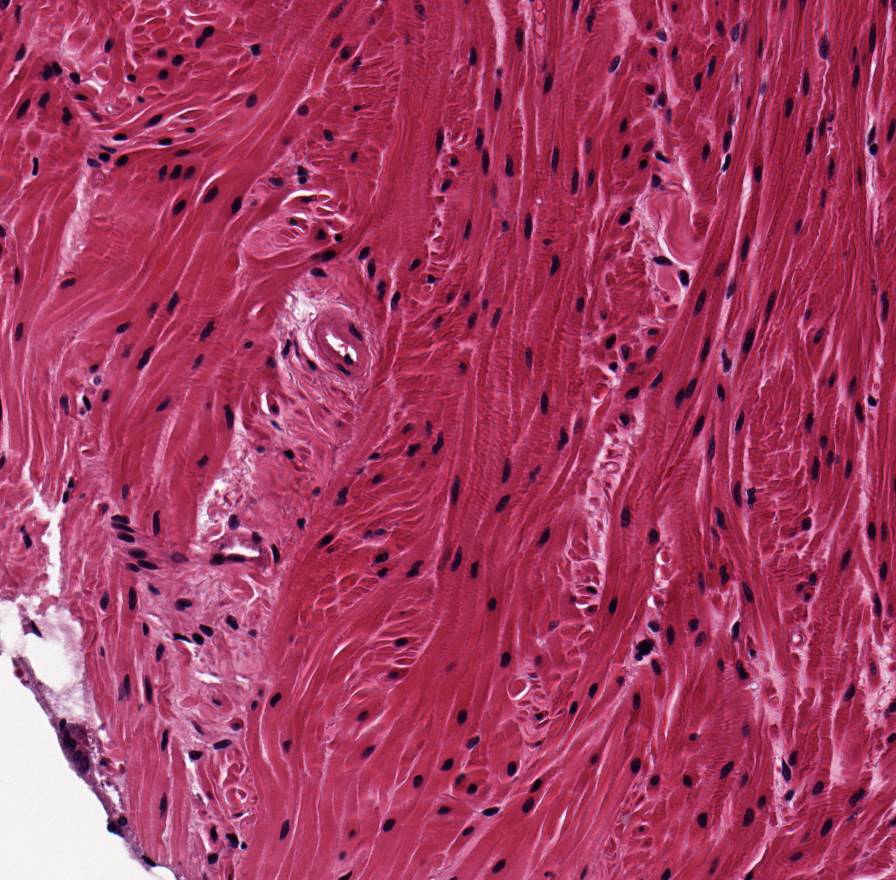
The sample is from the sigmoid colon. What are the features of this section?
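Looking at the nuclei first: each fibre has one, oval and central. The fibre cytoplasm is a deep, even pink. Between the muscle bundles run narrow strands of paler, loose connective tissue, clearest in the left half. Left of centre, in the upper half, a small thick-walled vessel with a narrow lumen sits in paler connective tissue.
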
